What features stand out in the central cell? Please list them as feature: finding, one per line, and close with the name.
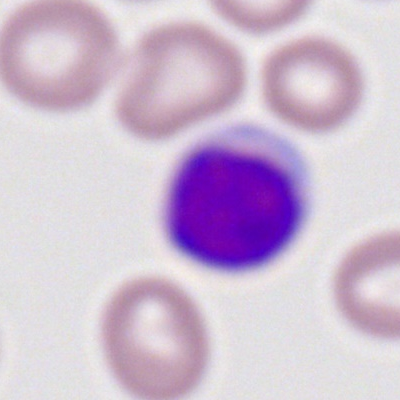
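Shape: round, and the outline looks smooth all the way round
Chromatin: dark purple, dense throughout as far as I can tell
Cytoplasm rim: only thin, and widest at the upper right
Cytoplasm colour: pale blue
So, the cell: lymphocyte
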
